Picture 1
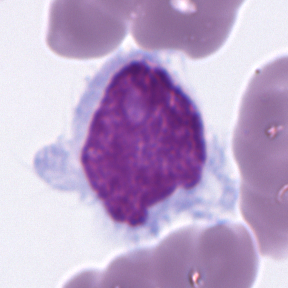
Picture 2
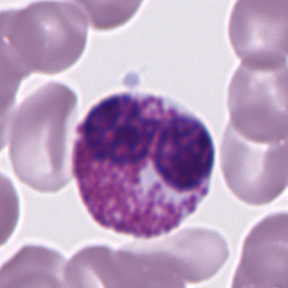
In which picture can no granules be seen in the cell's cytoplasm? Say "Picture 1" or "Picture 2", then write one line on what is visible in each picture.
Picture 1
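In picture 1: No distinct granules are visible in the cytoplasm.
In picture 2: The cytoplasm is packed with coarse reddish-pink granules.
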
